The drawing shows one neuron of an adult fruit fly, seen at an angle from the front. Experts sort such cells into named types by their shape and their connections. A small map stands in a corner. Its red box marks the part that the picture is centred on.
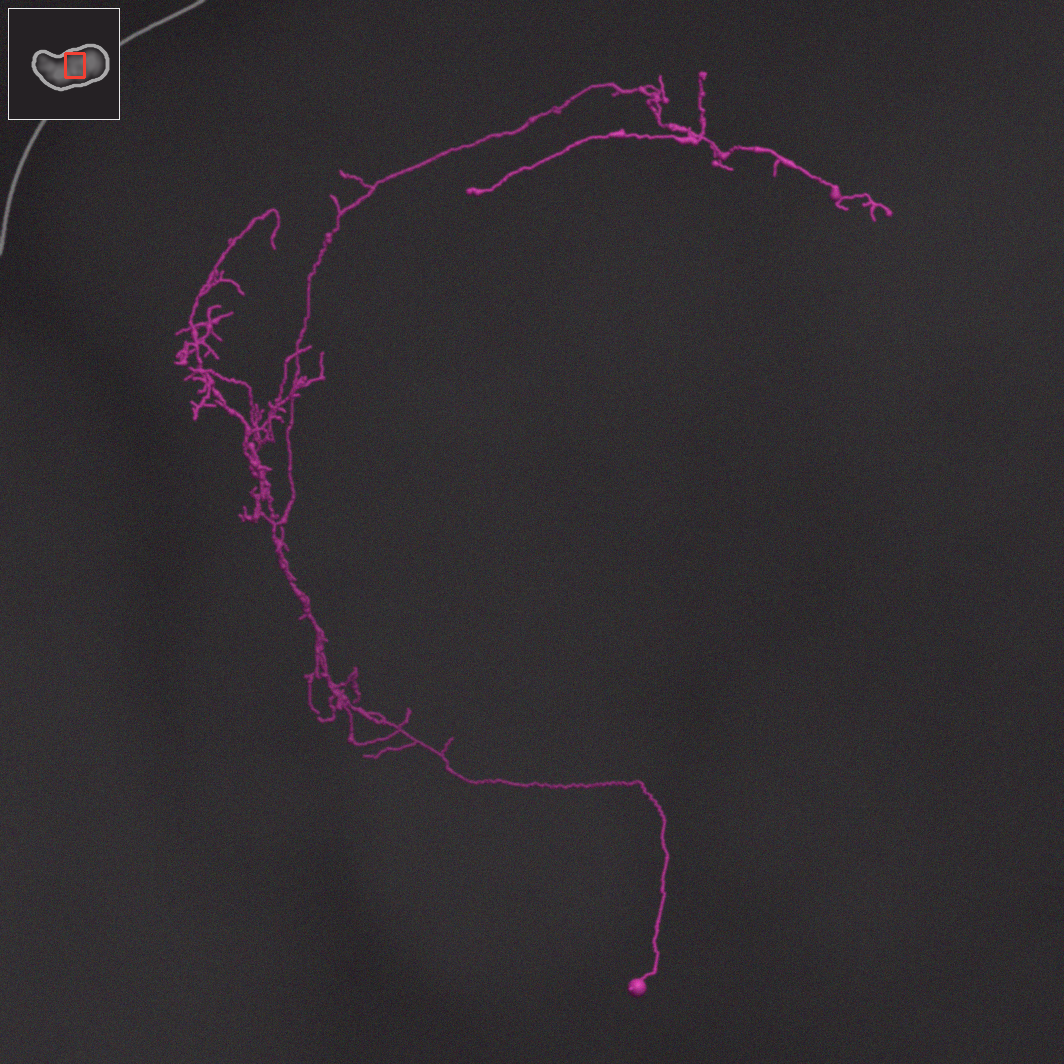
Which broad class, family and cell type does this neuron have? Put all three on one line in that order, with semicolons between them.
central-brain intrinsic neuron; hemilineage WEDa2; PLP026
